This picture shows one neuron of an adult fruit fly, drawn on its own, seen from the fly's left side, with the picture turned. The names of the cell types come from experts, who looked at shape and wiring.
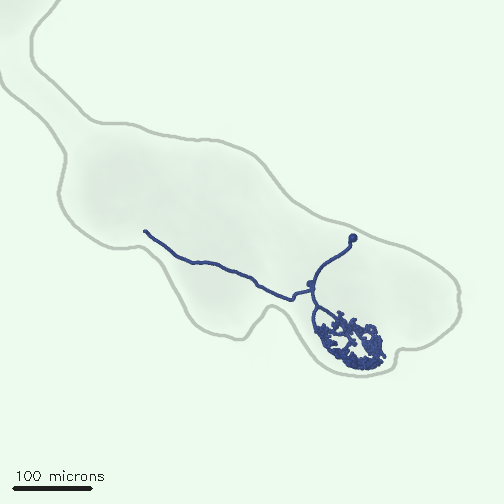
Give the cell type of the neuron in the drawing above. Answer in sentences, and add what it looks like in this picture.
The cell type is IN23B046. Its broad class is nerve-cord intrinsic neuron. By the scale bar it is about 300 microns wide in this view. As drawn here it is wider than it is tall.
